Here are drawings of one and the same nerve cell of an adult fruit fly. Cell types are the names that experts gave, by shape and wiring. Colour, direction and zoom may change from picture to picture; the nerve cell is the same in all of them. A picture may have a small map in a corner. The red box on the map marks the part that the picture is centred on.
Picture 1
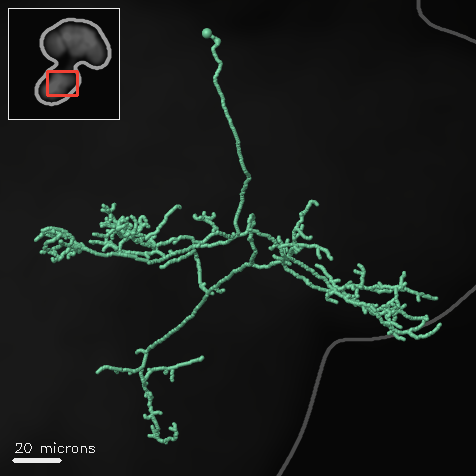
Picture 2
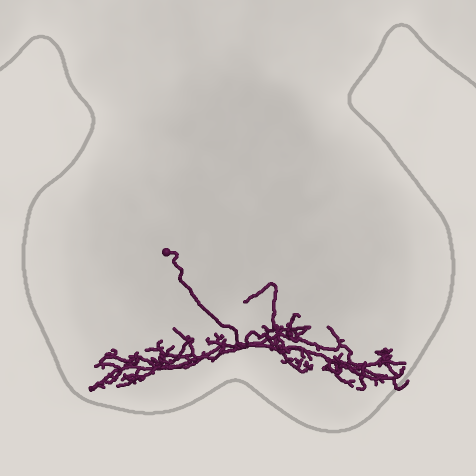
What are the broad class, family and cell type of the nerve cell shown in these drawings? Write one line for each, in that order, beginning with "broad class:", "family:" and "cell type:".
broad class: nerve-cord intrinsic neuron
family: hemilineage 09B
cell type: IN09B043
